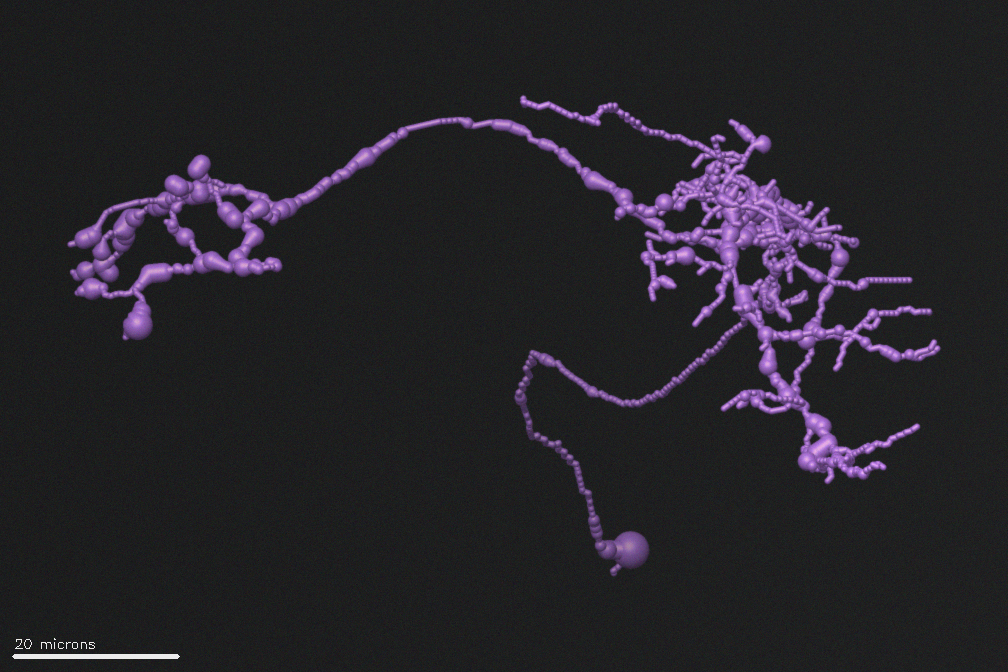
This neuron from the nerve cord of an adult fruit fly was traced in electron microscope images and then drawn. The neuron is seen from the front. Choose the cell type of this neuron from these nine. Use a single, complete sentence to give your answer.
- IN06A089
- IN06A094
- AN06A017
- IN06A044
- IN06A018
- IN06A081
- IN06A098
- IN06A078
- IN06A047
This neuron is classified under the cell type IN06A078.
